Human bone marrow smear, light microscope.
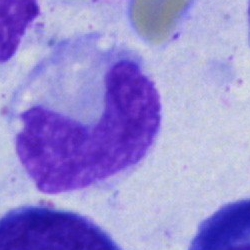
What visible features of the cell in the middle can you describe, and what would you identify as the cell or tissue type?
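The nucleus is bent into a thick horseshoe, its hollow side facing the upper left. Its chromatin is dark purple and patchy, dotted with paler spots. Pale greyish blue cytoplasm fills the hollow of the curve, with a few small clear spots toward the upper left. This is a band neutrophil.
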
